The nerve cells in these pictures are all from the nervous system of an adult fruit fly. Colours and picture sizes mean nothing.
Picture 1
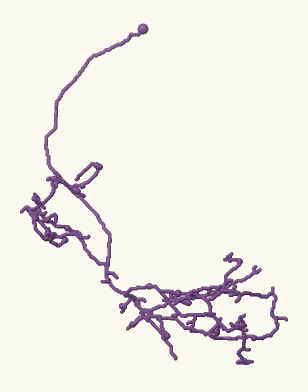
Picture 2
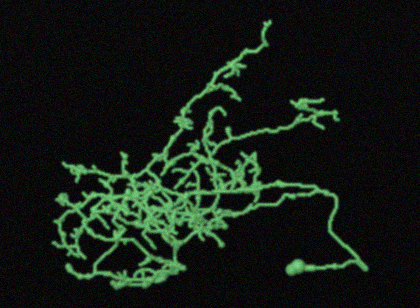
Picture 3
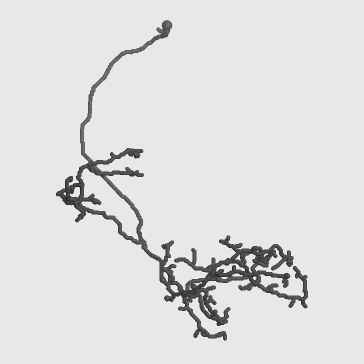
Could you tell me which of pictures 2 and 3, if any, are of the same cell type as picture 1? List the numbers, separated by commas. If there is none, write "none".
3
